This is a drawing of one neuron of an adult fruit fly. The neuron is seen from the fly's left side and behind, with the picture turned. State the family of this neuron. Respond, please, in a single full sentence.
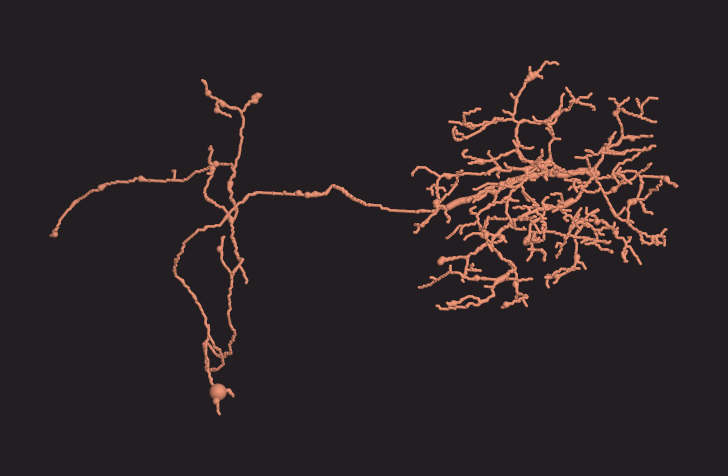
This neuron is grouped under the hemilineage SLPav1_medial family.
